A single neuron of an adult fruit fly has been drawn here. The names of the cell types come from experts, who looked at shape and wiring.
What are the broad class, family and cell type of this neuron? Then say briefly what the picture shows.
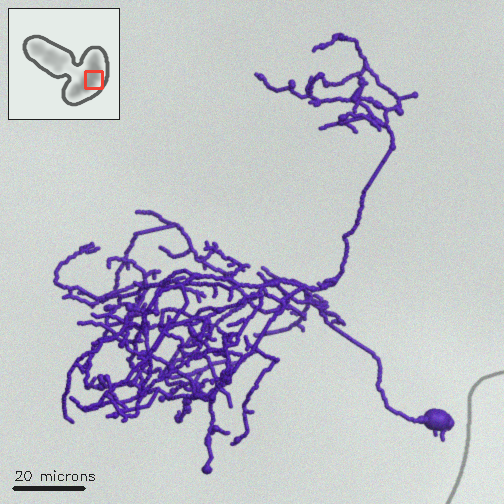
It is a central-brain intrinsic neuron. The family is hemilineage SMPad1. The cell type is SMP088. The cell body can be seen at the lower right of the picture. From top to bottom in the picture it spans about 130 microns. Dozens of branch ends can be seen.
